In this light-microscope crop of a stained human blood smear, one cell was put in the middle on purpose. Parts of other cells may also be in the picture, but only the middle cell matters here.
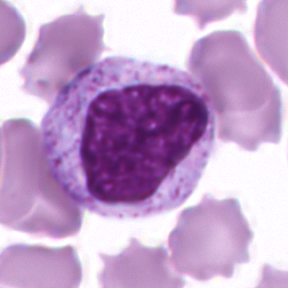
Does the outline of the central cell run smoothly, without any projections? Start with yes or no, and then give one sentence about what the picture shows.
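Yes. The cell outline is round and smooth, without surface projections.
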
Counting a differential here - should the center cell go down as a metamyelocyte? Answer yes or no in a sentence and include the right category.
Yes, the cell at the crop's center is a metamyelocyte.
